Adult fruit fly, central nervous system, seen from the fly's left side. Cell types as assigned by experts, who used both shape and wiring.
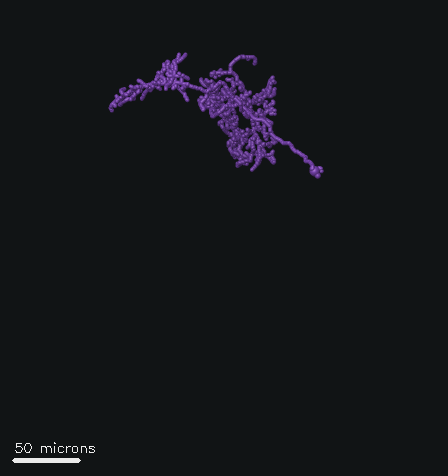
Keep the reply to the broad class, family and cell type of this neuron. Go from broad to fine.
central-brain intrinsic neuron; hemilineage DM4_dorsal; SMP389_b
